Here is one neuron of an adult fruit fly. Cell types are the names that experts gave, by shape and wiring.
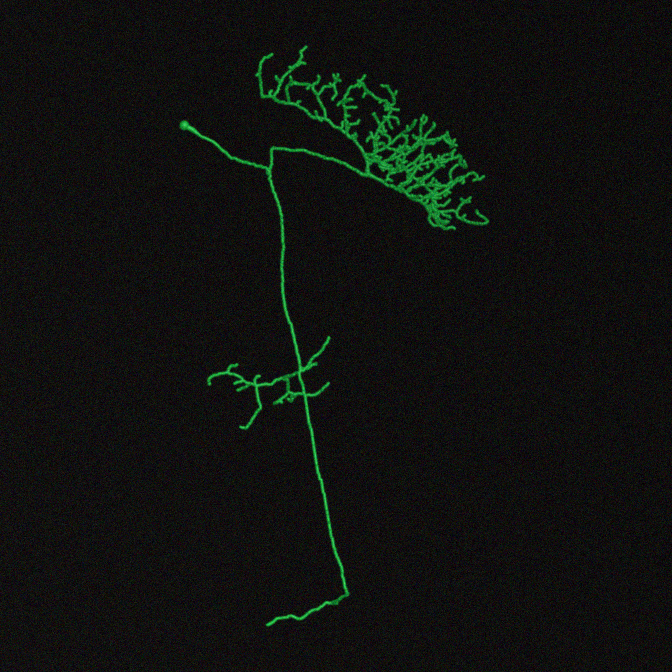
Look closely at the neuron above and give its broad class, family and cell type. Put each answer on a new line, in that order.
visual projection neuron
hemilineage VPNp1_lateral
LoVP92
